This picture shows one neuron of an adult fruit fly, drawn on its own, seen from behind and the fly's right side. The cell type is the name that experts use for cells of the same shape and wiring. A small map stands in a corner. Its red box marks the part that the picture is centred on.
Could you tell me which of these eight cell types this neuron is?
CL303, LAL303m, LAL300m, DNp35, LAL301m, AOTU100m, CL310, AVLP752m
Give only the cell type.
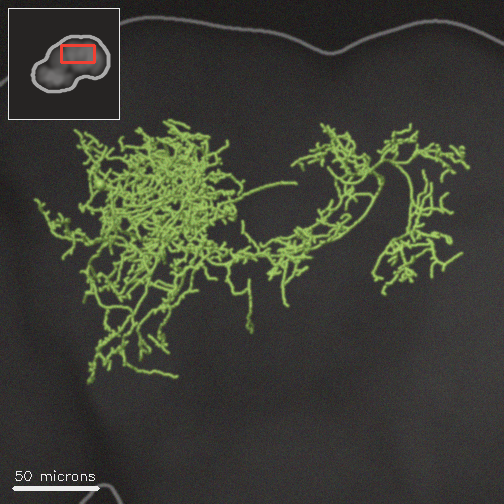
CL303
